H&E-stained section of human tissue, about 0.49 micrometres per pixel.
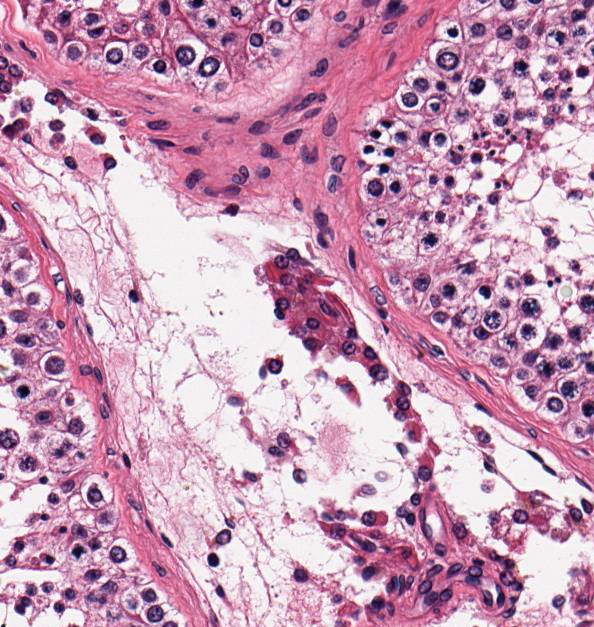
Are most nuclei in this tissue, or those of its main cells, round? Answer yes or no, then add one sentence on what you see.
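Yes. The tubules are packed with rounded cells that have large round nuclei with coarse dark chromatin.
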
